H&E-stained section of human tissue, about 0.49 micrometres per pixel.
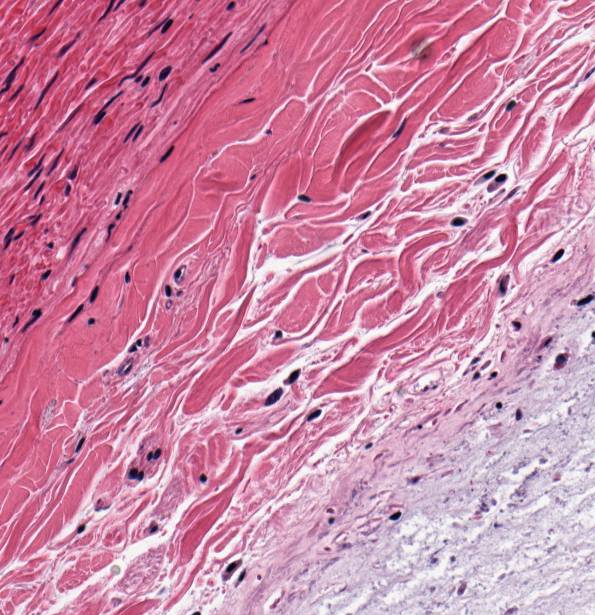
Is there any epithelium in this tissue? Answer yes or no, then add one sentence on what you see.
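No. No epithelium is seen in the field.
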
